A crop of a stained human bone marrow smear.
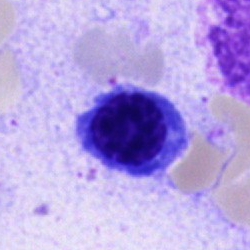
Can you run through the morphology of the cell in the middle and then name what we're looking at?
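Look first at the shape: the cell is roughly round, its edge slightly uneven. Its chromatin is dark and coarsely clumped. Notice that the rim of cytoplasm is wider on the right side than on the left, and that no granules are visible in it. This cell is an erythroblast.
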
